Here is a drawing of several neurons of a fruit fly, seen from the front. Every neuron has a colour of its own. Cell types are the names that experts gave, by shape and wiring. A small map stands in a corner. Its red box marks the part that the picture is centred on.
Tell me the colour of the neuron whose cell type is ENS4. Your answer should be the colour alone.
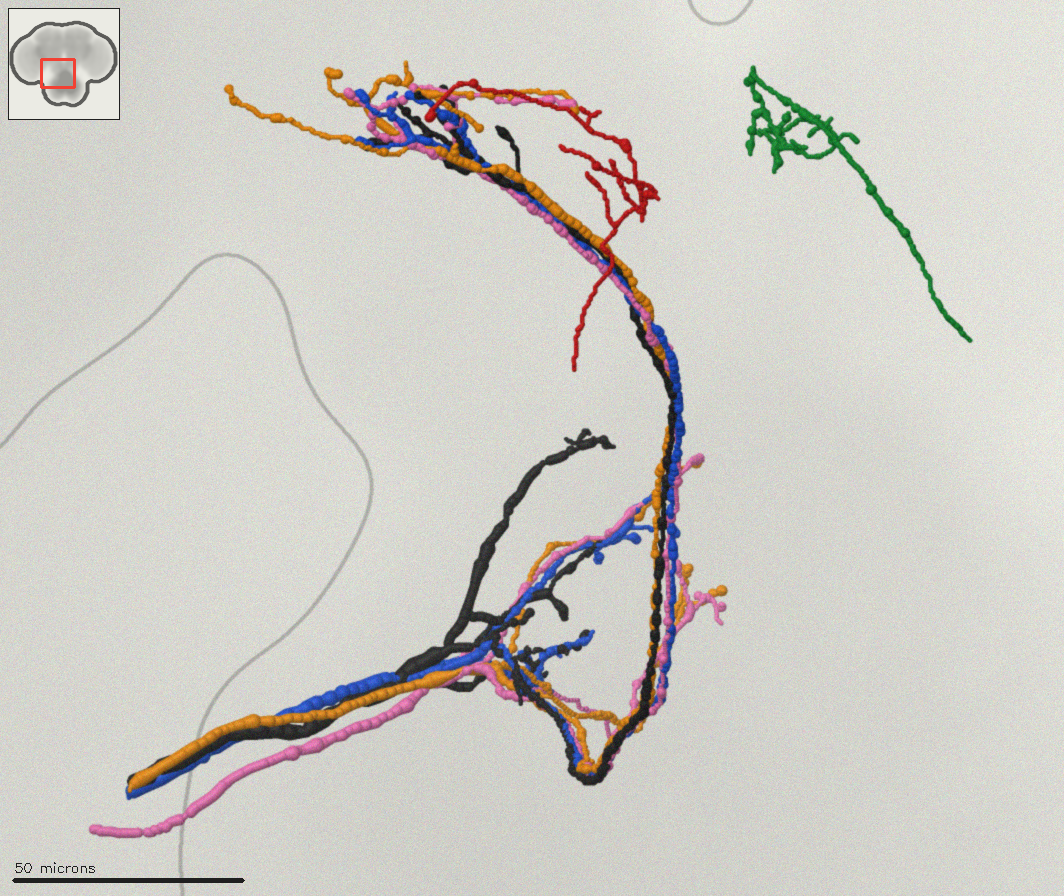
green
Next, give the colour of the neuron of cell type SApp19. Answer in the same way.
pink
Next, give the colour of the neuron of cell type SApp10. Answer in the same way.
orange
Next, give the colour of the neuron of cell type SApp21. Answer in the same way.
blue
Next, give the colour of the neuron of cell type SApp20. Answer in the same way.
black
